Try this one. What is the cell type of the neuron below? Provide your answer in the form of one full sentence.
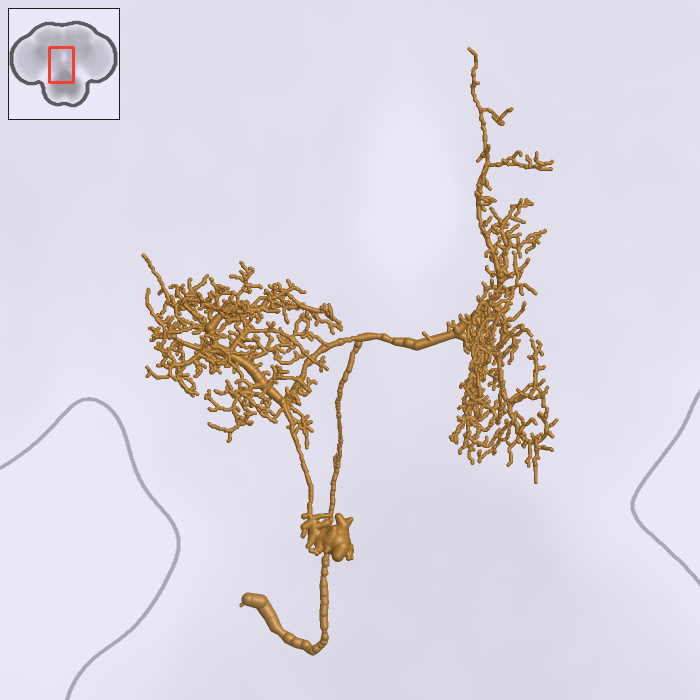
By its cell type, the neuron is CvN5.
